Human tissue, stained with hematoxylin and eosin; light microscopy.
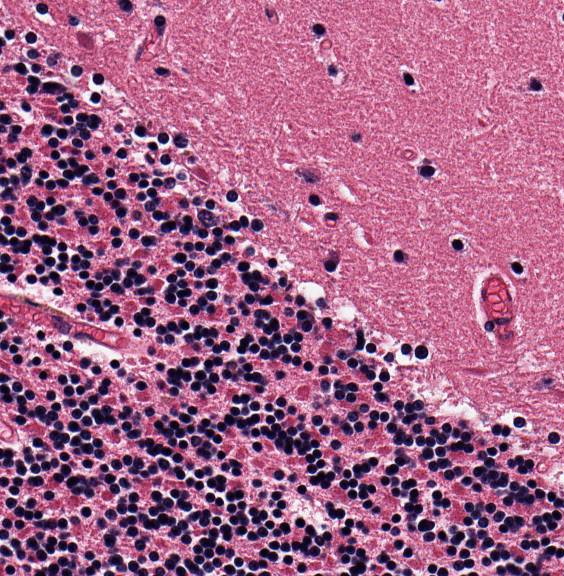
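Cerebellum: a diagonal boundary splits the field, densely cellular at lower left, sparsely cellular and pink at upper right. Lower left you'll see packed small round dark-blue nuclei with scant cytoplasm, small nucleus-free pink patches between them. Upper right is finely fibrillary pink neuropil, only a few small nuclei.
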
